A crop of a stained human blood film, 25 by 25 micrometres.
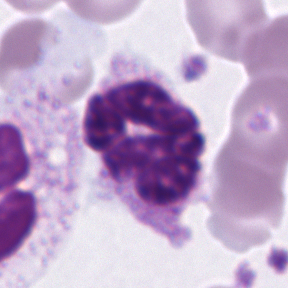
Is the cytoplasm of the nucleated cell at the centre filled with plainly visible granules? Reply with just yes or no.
Yes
